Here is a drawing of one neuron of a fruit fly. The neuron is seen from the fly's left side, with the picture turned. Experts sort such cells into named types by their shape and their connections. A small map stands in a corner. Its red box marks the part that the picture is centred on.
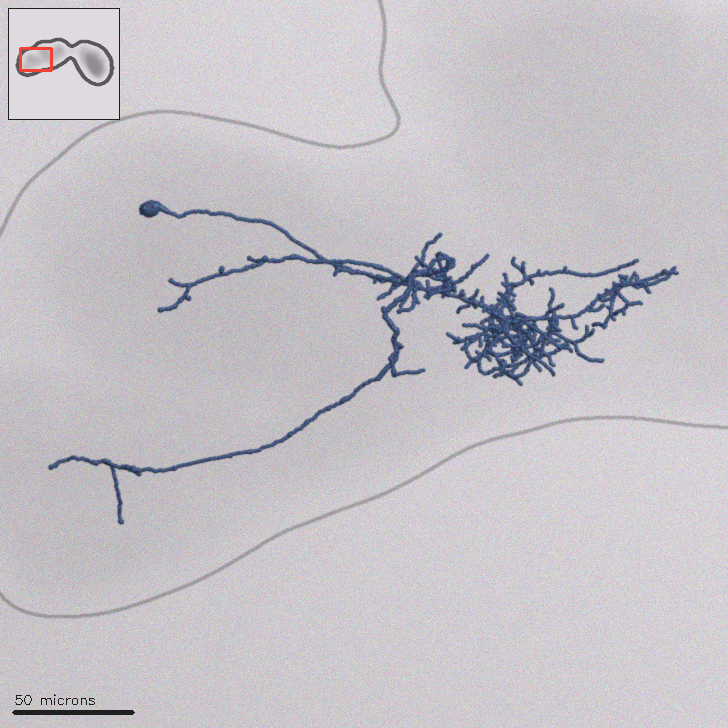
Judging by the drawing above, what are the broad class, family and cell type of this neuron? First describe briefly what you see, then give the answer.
Its cell body lies at the upper left of the picture. By the scale bar it is about 250 microns wide in this view. The picture shows dozens of branch ends. It is a nerve-cord intrinsic neuron. The family is hemilineage 07B. It is of cell type IN07B033.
